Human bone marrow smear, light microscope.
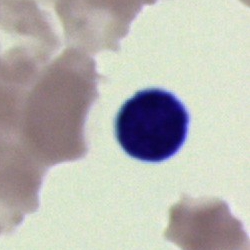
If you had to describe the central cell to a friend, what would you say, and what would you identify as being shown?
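You'll notice the whole cell takes up a uniform, very dark blue stain. The chromatin looks dense, with no open or patterned texture to it, and no nucleoli can be seen. There's no distinct band of paler cytoplasm around that dark mass either. It's a lymphocyte.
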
